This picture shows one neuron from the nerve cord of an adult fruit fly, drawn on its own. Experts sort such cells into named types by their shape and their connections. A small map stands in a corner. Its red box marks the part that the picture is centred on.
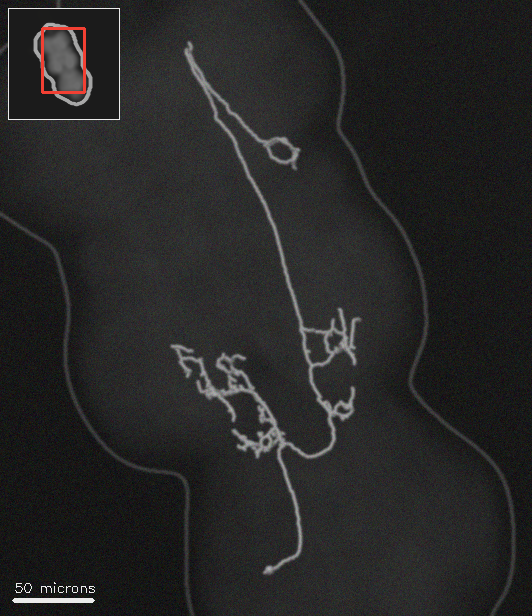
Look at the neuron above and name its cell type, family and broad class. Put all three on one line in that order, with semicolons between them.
IN06A072; hemilineage 06A; nerve-cord intrinsic neuron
